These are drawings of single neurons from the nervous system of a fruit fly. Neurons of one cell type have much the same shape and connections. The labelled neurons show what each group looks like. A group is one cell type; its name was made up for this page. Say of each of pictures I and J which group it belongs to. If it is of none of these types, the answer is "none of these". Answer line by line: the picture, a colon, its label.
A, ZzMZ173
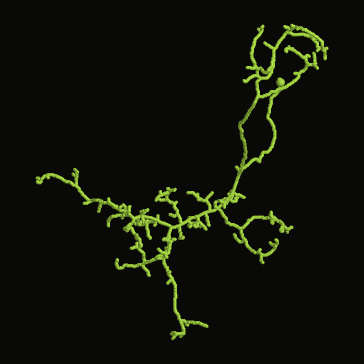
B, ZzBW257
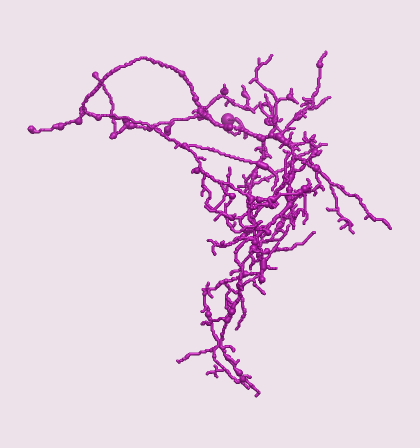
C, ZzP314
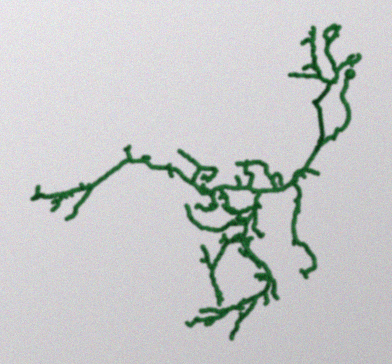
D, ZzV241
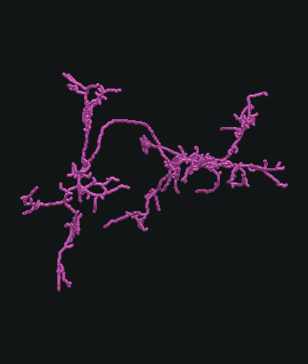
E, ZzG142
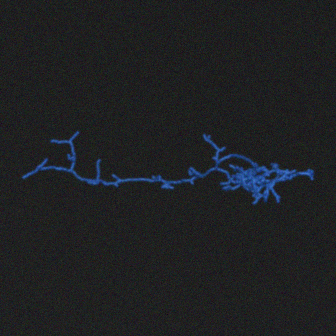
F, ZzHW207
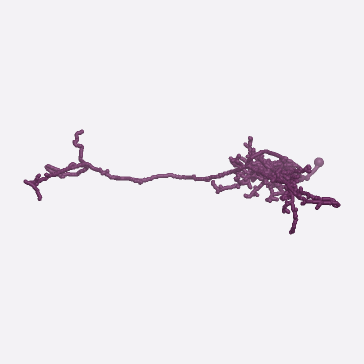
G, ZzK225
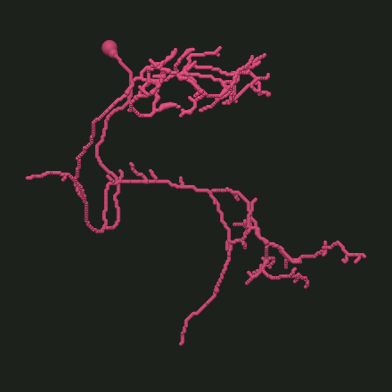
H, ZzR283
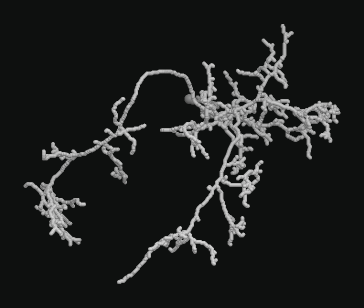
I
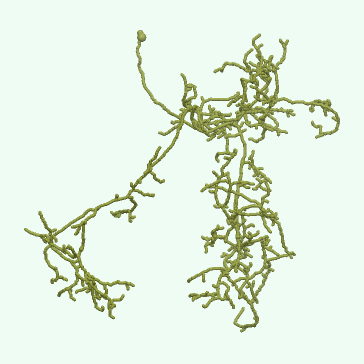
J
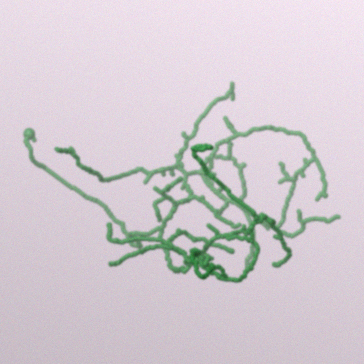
I: ZzR283
J: none of these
